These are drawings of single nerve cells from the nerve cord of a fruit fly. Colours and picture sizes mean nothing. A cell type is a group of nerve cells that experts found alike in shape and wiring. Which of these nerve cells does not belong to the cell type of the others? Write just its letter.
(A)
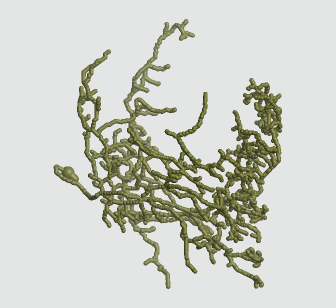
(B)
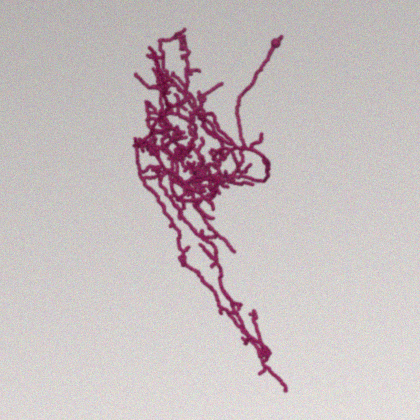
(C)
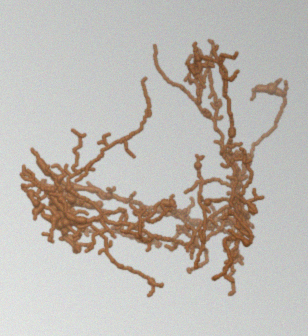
B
